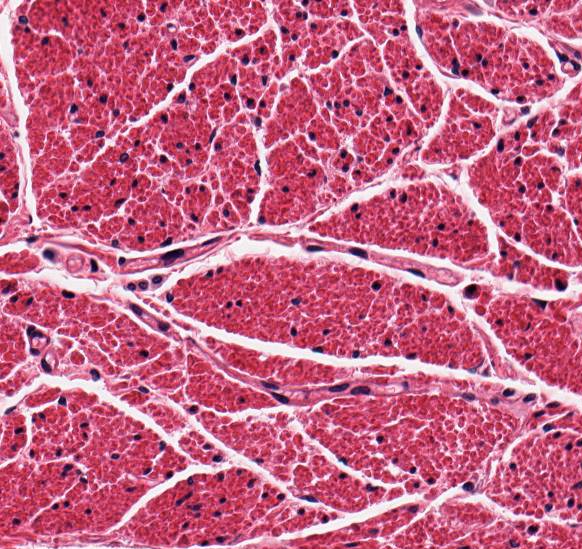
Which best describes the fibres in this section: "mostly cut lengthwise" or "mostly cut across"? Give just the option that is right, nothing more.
Mostly cut across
